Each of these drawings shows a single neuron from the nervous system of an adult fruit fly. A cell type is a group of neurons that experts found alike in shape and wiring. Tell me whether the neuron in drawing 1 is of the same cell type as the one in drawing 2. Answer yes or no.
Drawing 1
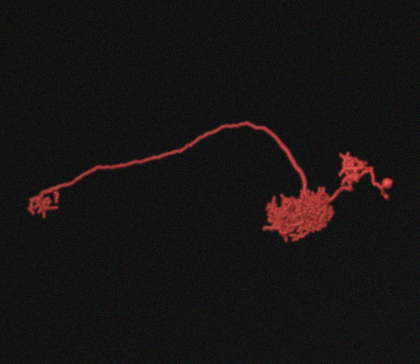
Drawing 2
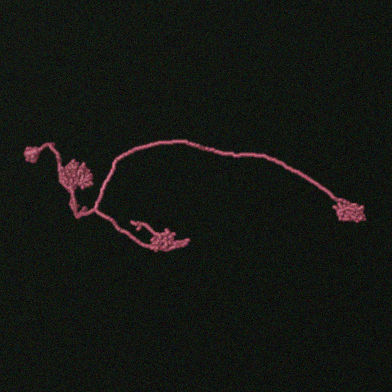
no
